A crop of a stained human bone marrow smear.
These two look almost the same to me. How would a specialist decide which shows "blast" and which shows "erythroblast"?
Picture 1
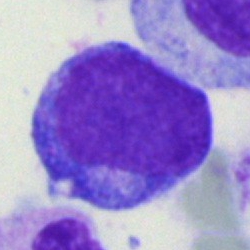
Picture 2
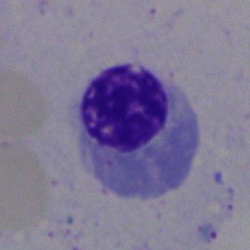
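Picture 1: blast. Picture 2: erythroblast. Chromatin: finely textured and fairly even in picture 1; dark purple and coarsely clumped in picture 2, with small paler patches between the clumps.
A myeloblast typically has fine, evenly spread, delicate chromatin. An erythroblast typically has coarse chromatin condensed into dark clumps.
Nucleolus: none distinct in picture 2.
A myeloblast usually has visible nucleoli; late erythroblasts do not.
Nucleus in picture 2 sits off-centre, toward the upper left. Cytoplasm in picture 1 stains blue. Shared: no distinct granules in either cytoplasm; smooth outlines, mostly smooth and rounded in picture 1, without surface projections in picture 2.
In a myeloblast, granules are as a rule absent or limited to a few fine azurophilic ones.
Surroundings: parts of other cells at the top right and bottom left edges of picture 1; no other cell touches the cell in picture 2.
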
